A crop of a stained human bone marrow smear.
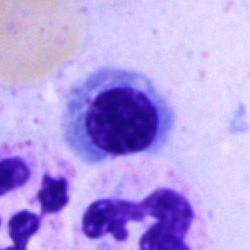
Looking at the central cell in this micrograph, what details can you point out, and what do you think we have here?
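The nucleus lies off-centre toward the right, leaving a wider band of cytoplasm on the left. Its chromatin is dense, dark purple and coarsely clumped. Cytoplasm is moderate in amount, wider than a thin rim. The outline is irregular and somewhat angular rather than smoothly round. This is an erythroblast.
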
